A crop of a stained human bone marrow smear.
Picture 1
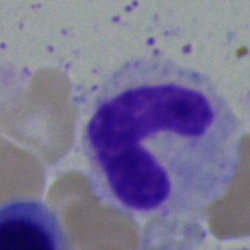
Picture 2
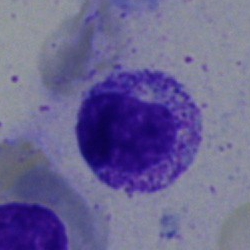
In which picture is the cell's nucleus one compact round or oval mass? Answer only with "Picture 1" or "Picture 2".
Picture 2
